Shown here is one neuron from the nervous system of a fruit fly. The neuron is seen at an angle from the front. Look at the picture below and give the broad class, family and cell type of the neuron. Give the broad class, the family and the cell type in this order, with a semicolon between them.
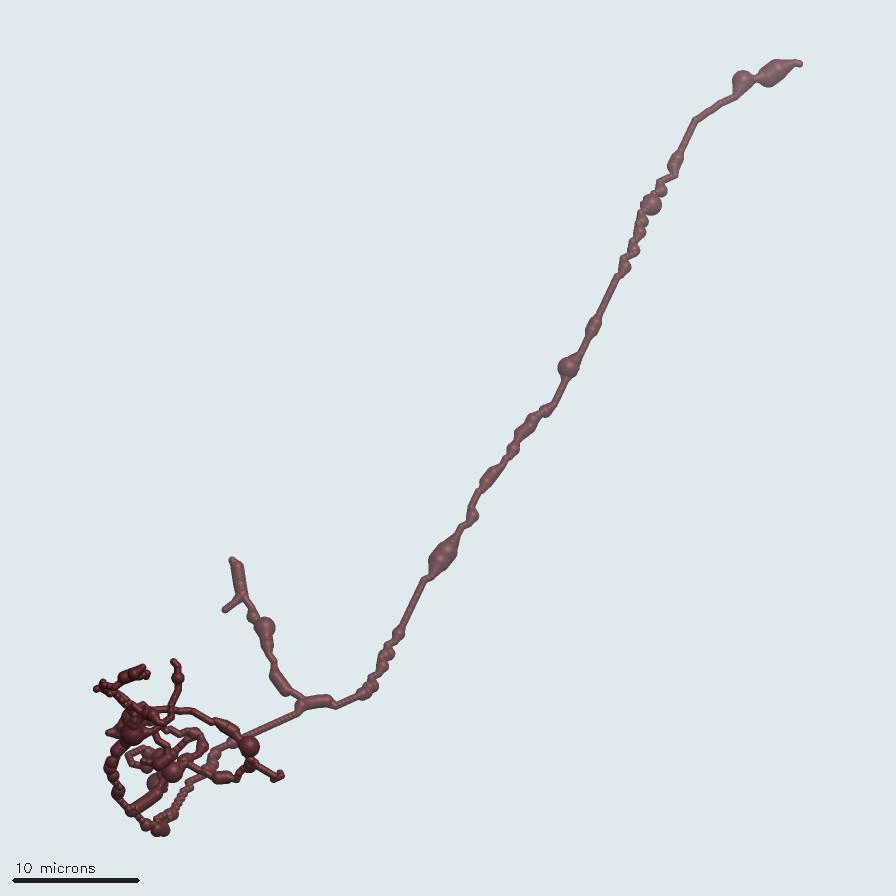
sensory neuron entering the nerve cord; class mechanosensory tactile; SNta34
